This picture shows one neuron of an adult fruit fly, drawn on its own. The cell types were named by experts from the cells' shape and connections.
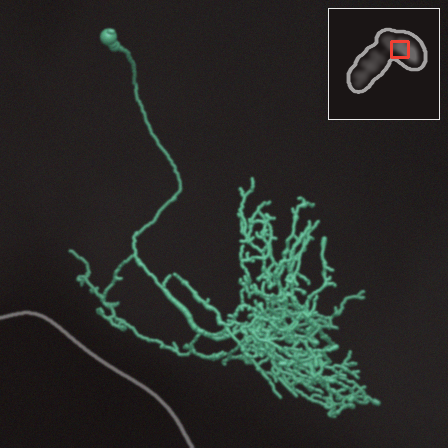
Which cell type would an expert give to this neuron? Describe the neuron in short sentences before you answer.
It is in the brain and does not reach the nerve cord. Its cell body lies at the upper left of the picture. Dozens of branch ends can be seen. It is a central-brain intrinsic neuron. It is of cell type SLP208.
